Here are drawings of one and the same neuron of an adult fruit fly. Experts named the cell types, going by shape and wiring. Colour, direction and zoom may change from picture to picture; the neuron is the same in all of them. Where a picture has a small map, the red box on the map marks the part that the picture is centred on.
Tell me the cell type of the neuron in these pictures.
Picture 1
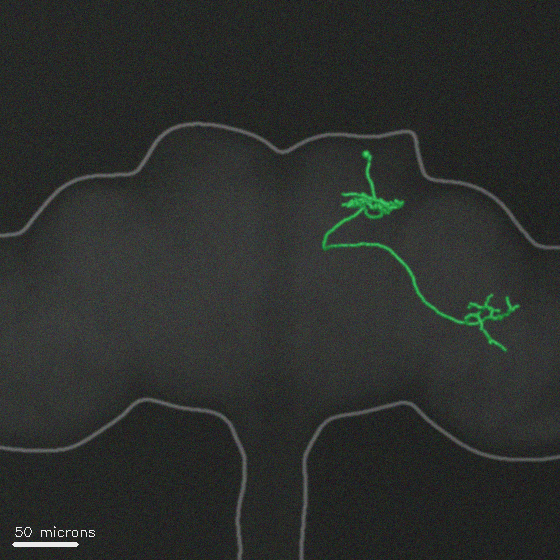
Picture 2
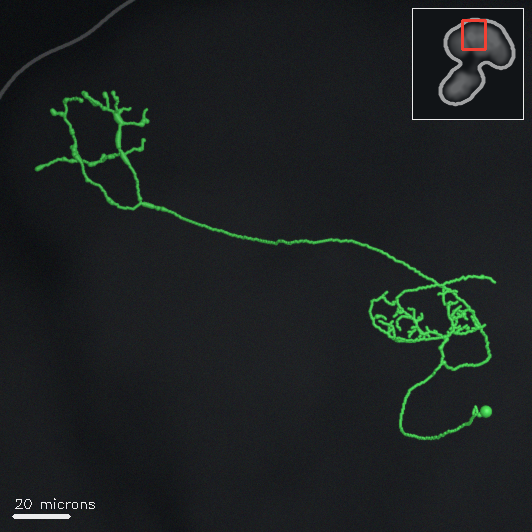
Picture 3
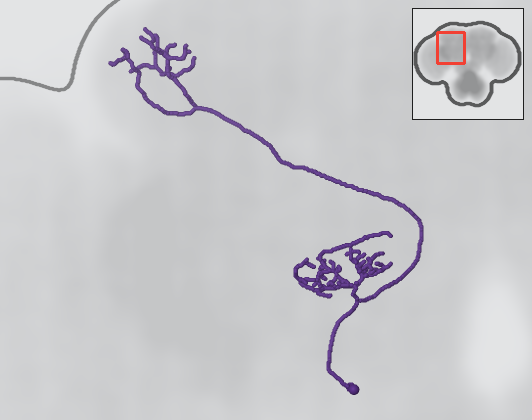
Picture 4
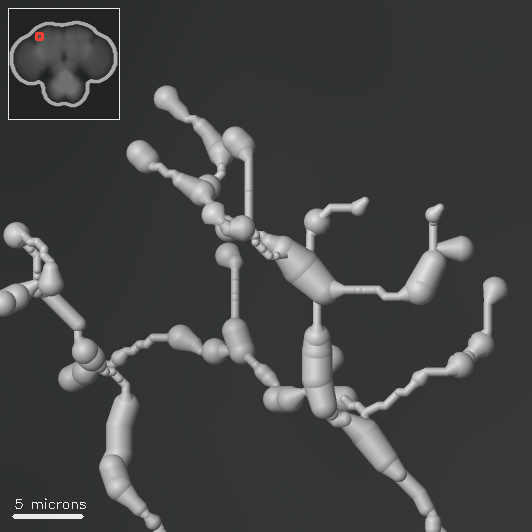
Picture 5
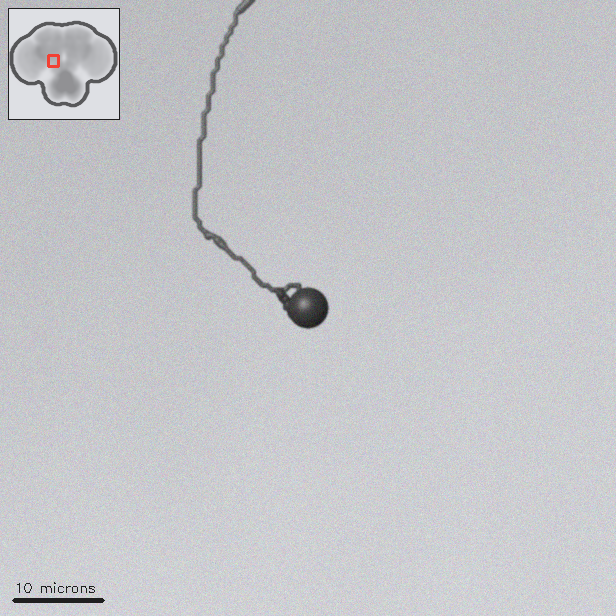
DP1l_vPN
